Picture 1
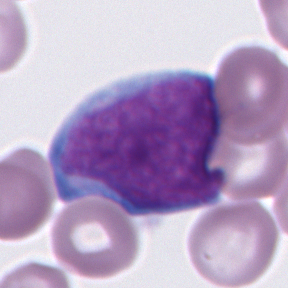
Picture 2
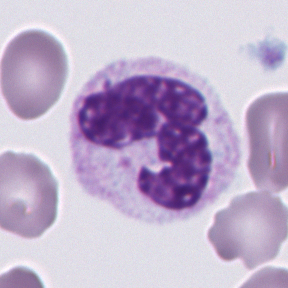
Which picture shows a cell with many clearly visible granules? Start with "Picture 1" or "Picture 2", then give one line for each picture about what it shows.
Picture 2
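What picture 1 shows: No granules are seen in the cytoplasm.
What picture 2 shows: Fine, dust-like lilac granules are scattered through the cytoplasm.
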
